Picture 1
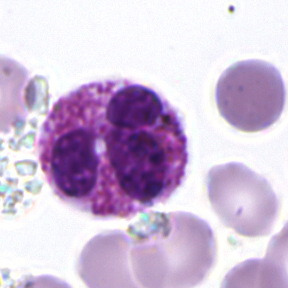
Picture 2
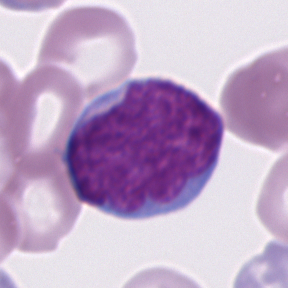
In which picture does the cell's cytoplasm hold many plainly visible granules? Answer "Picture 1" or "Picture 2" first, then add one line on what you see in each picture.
Picture 1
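Picture 1: The cytoplasm is packed with coarse granules.
Picture 2: The cytoplasm shows no visible granules.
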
